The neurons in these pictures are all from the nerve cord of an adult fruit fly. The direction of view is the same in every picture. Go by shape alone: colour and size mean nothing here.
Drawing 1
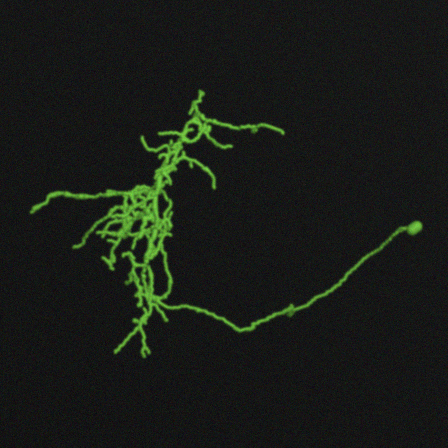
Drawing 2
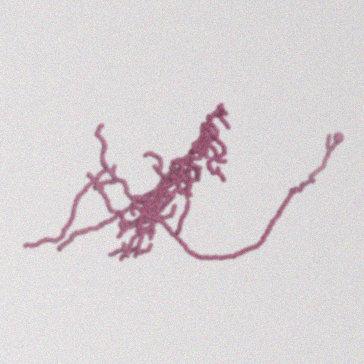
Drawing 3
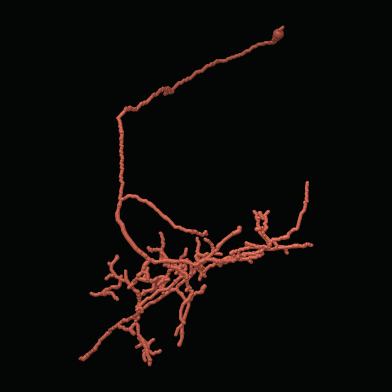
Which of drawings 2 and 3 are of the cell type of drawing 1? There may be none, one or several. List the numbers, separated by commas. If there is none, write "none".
2, 3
